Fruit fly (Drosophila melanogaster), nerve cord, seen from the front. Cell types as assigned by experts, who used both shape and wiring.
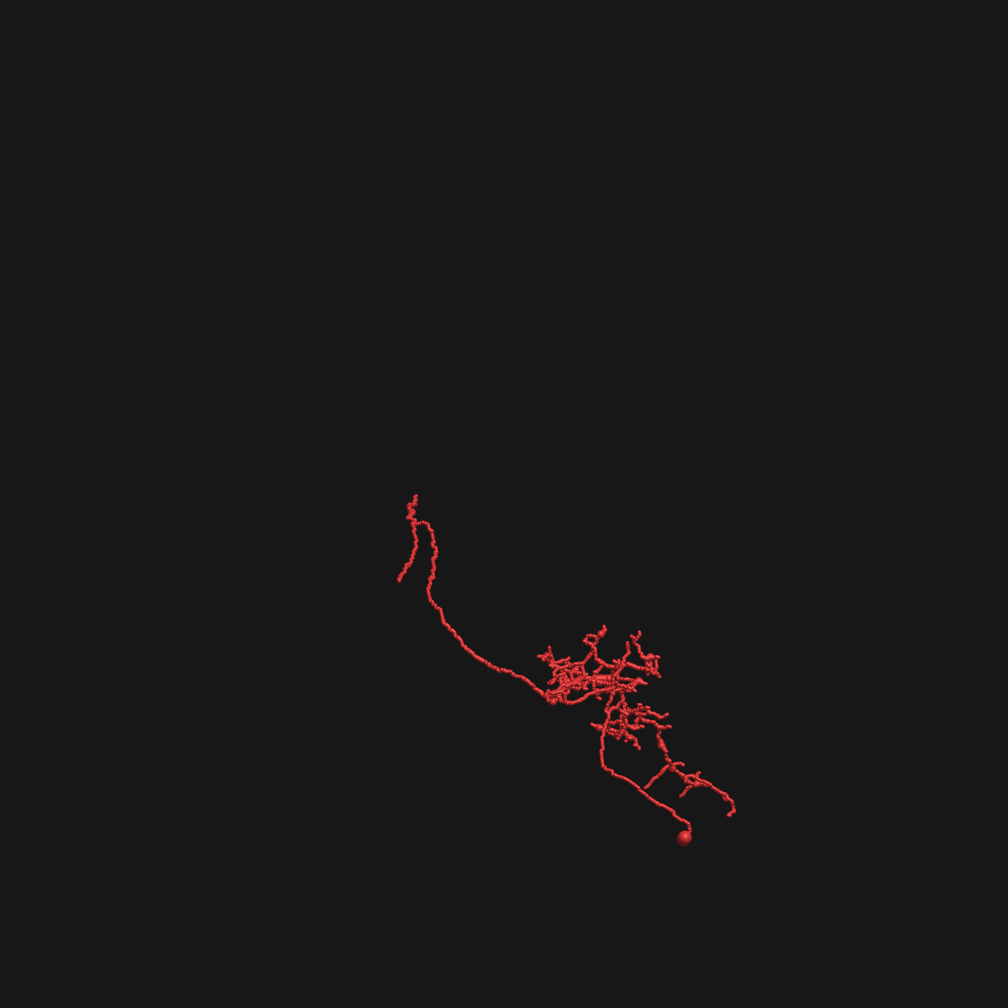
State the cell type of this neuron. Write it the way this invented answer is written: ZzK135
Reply: IN10B059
